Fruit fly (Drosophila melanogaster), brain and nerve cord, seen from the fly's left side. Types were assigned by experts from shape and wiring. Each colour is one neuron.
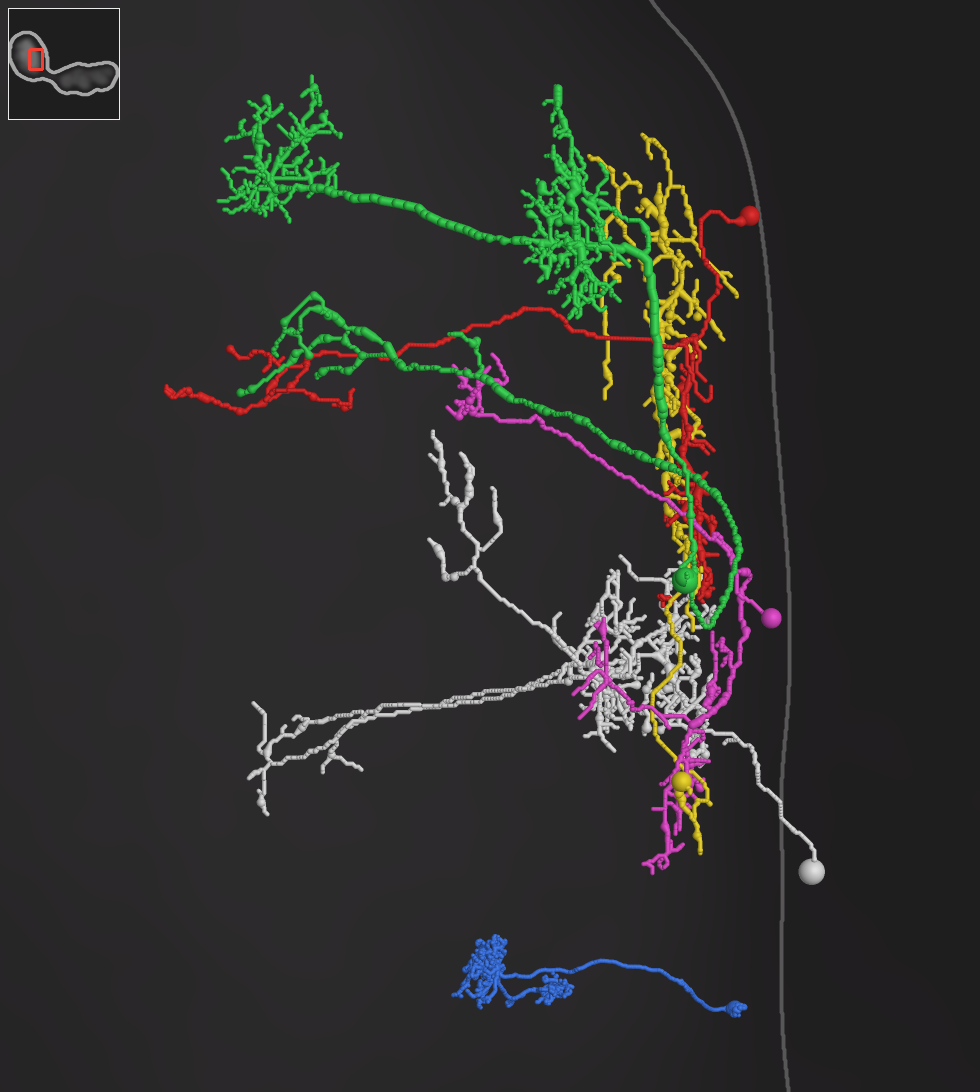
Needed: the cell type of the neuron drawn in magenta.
LLPC2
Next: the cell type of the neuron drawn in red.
LPC1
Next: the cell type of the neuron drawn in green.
LLPC1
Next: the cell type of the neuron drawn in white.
Y11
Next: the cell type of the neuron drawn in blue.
T5a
